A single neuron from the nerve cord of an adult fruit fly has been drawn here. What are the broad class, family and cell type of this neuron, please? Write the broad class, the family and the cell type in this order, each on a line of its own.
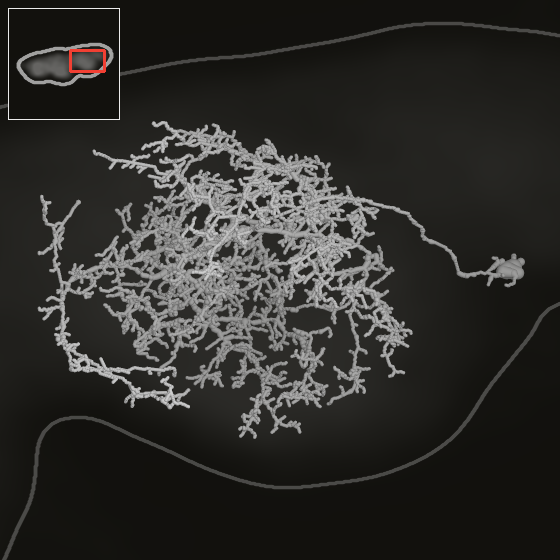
nerve-cord intrinsic neuron
hemilineage 21A
IN21A004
